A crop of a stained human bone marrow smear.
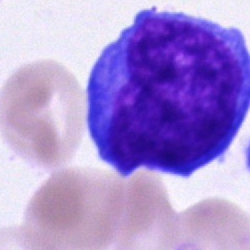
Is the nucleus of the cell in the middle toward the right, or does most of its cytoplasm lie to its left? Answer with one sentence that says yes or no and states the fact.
Yes, this cell carries its nucleus toward the right side.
